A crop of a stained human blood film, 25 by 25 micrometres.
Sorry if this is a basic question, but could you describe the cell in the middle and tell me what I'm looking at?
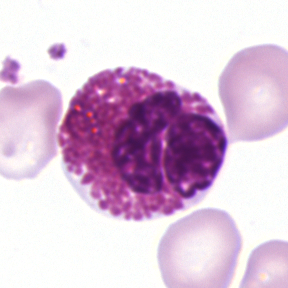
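First the nucleus, which is divided into two lobes and lies toward the right side of the cell. Next the chromatin, dark purple and densely clumped. Then the cytoplasm, packed with coarse, round granules. The cell is an eosinophil.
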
